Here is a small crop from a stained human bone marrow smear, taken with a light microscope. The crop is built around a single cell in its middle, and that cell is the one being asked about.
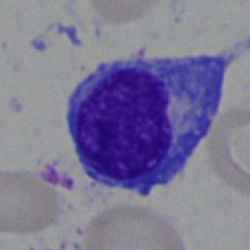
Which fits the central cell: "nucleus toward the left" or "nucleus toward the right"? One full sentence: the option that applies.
What sits toward the left of the cell is its nucleus.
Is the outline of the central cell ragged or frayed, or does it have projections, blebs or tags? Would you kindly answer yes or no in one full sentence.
Yes, the border of the cell is ragged or frayed, or shows projections, blebs or tags.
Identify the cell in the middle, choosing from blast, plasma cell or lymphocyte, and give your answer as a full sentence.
Regarding the central cell, it is a plasma cell.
